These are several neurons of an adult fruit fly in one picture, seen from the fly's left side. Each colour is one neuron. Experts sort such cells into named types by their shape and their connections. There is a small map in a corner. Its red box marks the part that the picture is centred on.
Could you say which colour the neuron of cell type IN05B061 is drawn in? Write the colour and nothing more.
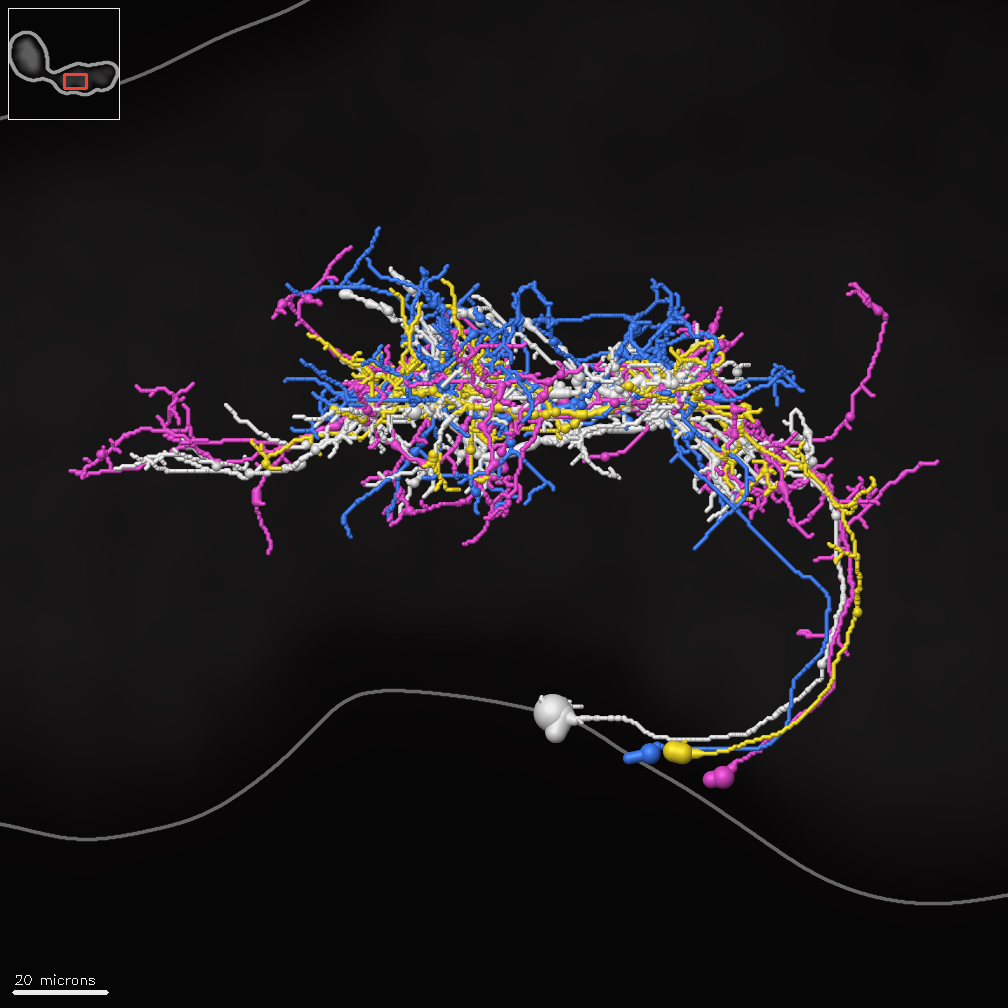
magenta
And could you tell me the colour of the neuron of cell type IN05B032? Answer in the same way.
white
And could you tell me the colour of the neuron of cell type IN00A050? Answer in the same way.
blue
